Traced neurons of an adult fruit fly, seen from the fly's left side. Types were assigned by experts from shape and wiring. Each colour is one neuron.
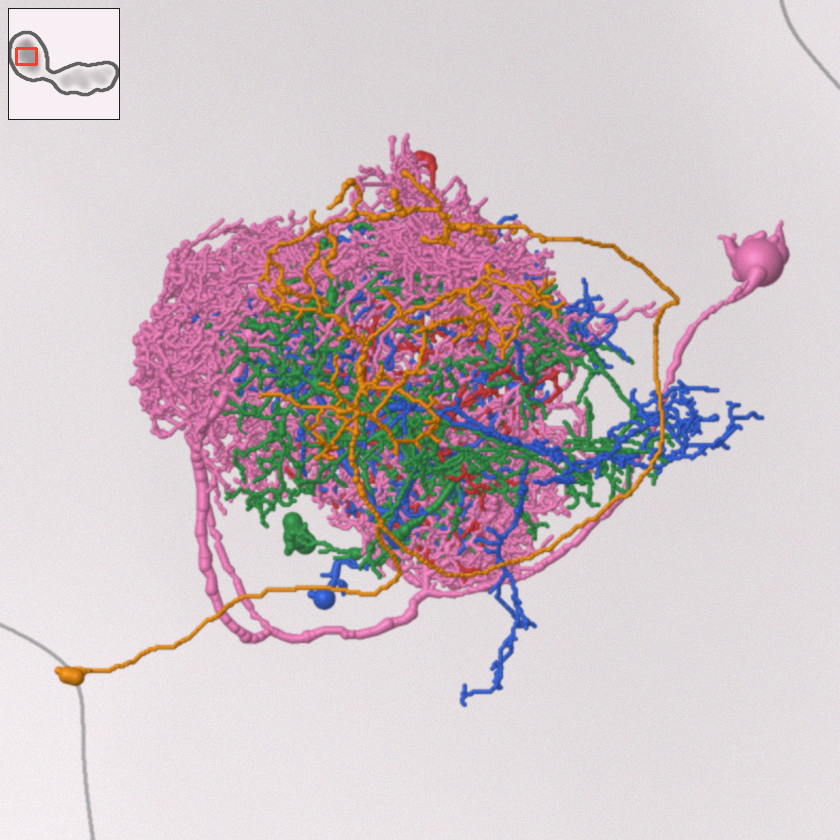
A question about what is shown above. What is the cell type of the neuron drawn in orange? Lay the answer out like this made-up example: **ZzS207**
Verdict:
**PVLP092**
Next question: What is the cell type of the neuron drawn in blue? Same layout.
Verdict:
**PVLP012**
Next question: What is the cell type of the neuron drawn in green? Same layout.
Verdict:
**PVLP150**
